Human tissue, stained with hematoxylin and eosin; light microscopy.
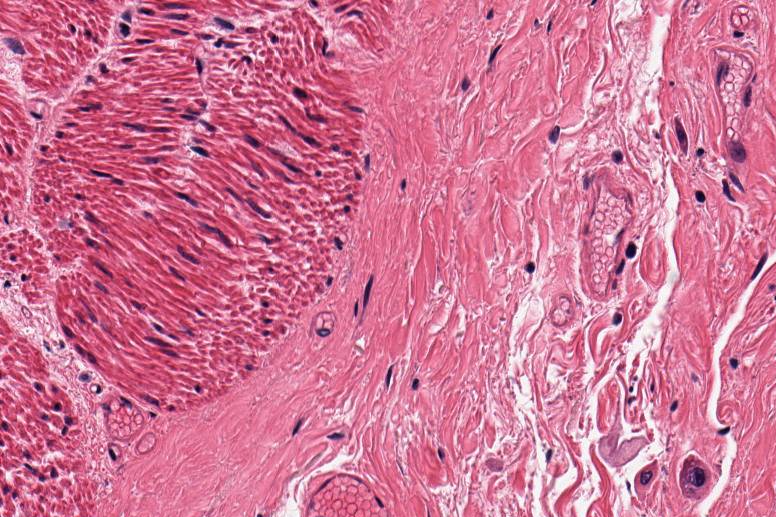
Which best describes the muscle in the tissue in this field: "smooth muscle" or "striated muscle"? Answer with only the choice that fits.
Smooth muscle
